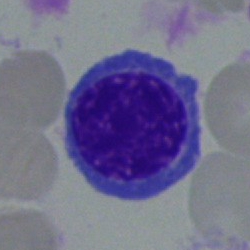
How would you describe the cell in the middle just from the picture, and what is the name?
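Notice the outline: round overall, with small irregular bumps along the upper right edge. The chromatin is dark purple and clumped, with small pale spots scattered between the clumps. Deep blue cytoplasm rings the nucleus, wider upper right than left. This is an erythroblast.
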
